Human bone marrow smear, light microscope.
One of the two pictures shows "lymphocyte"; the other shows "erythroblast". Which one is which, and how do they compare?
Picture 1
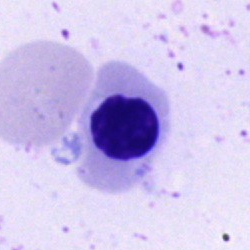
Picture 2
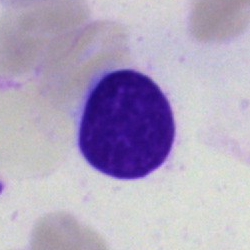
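Picture 1 is the erythroblast and picture 2 the lymphocyte. In picture 2 the nucleus takes up nearly the whole cell, and the cytoplasm shows only as a very thin pale rim at the upper left edge. Its chromatin is dense and stains dark purple.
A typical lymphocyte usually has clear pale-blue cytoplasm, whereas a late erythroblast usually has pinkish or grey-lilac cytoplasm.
In picture 1 the cytoplasm has no granules, and a larger pale round cell with no nucleus touches the cell on its left side. Neither nucleus shows a nucleolus. Picture 1 is slightly blurred, so its fine edges look soft.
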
